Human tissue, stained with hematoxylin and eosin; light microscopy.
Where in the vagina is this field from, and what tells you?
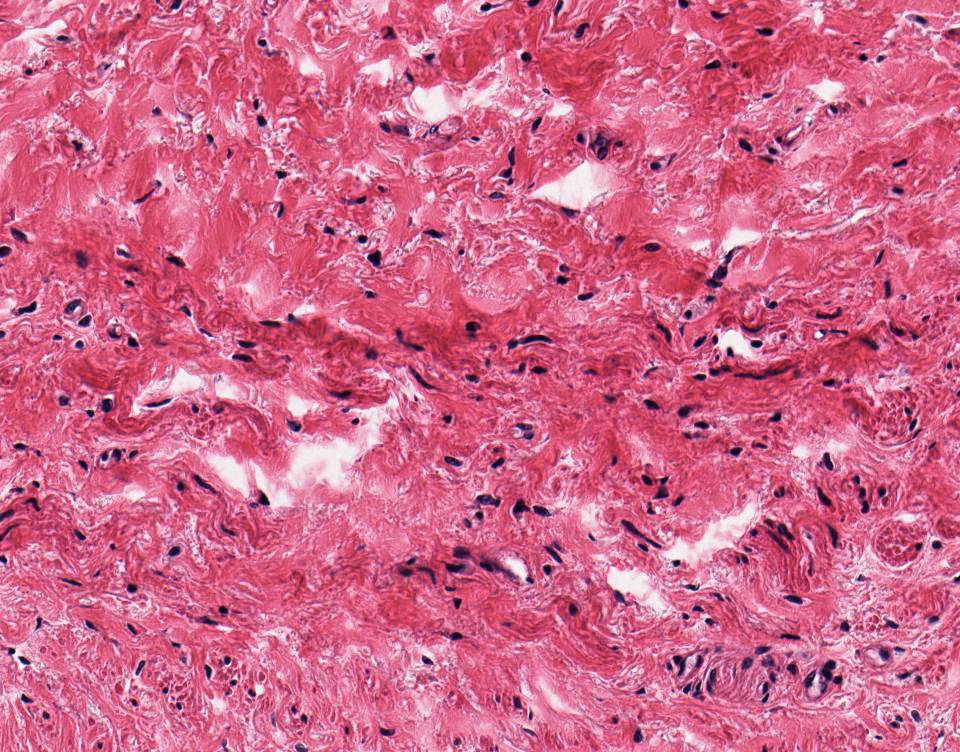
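Dense connective tissue occupies this field. Pink fibrous tissue fills it without epithelium; its nuclei are small, dark and mostly spindle-shaped or oval.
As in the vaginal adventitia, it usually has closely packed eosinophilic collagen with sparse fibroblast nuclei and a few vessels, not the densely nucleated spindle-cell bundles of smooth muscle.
Small capillary-sized vessels lie at the bottom right.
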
